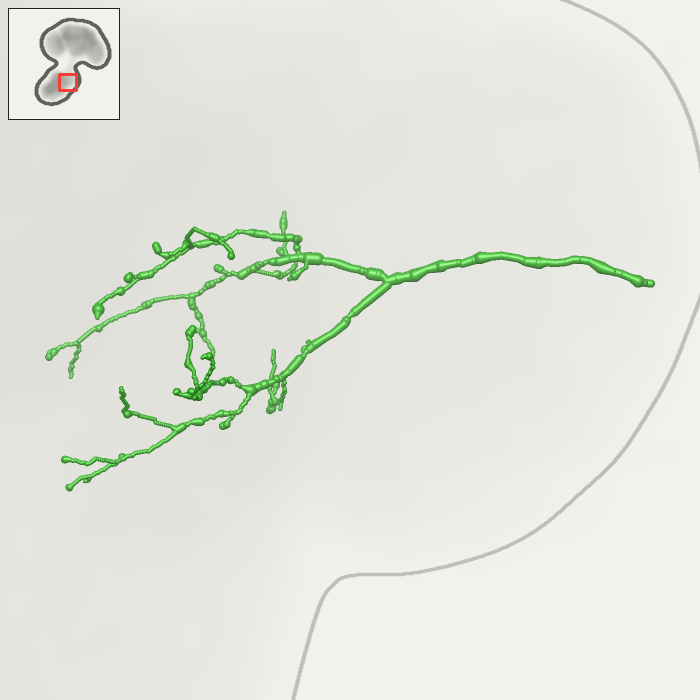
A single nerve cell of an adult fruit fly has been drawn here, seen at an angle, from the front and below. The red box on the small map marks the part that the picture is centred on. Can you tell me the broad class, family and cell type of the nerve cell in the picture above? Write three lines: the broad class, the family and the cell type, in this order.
sensory neuron entering the nerve cord
class mechanosensory proprioceptive
SNpp10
